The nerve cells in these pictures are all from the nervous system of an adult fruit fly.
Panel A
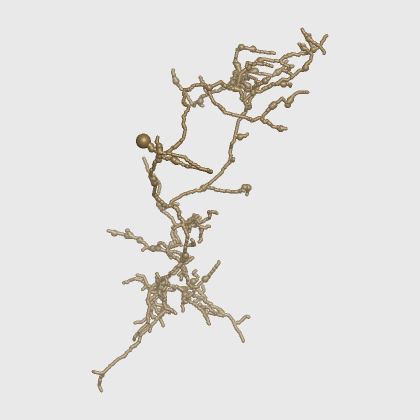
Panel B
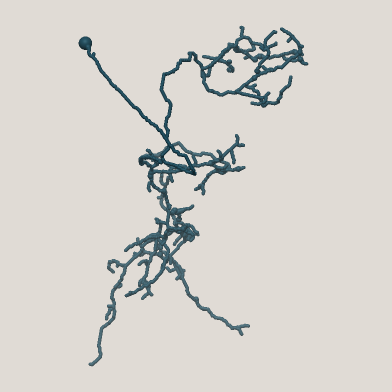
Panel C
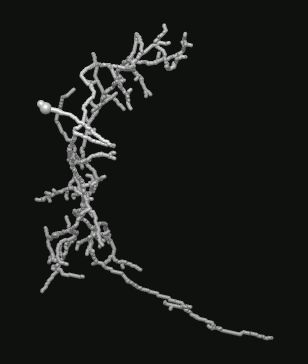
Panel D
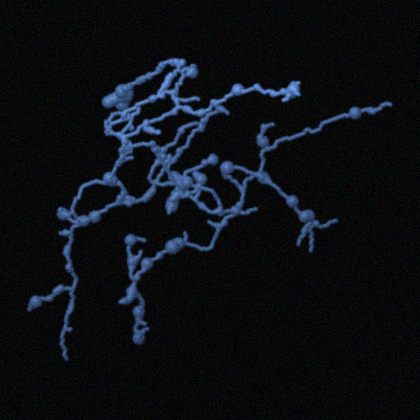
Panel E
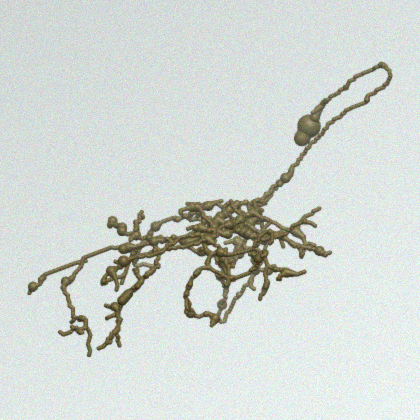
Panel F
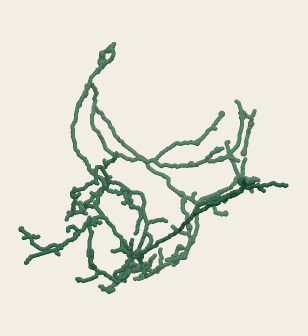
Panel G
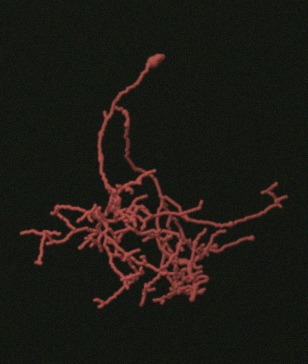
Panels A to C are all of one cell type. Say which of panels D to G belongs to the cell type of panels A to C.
F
